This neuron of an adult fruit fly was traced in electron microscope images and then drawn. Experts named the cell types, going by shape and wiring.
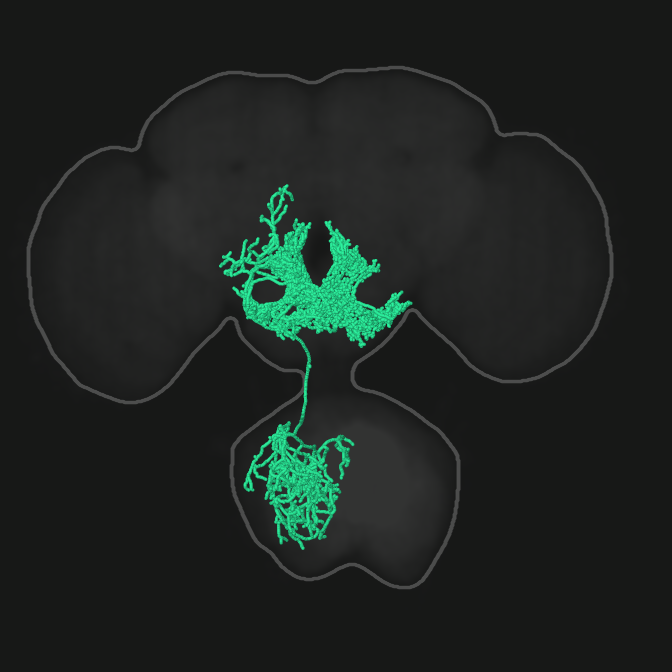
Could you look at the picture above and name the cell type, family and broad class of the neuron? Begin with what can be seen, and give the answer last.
As drawn here it is taller than it is wide. Its cell type is DNg100. Its family is DNg. Its broad class is descending neuron.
